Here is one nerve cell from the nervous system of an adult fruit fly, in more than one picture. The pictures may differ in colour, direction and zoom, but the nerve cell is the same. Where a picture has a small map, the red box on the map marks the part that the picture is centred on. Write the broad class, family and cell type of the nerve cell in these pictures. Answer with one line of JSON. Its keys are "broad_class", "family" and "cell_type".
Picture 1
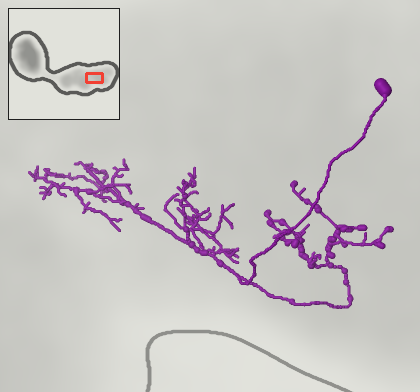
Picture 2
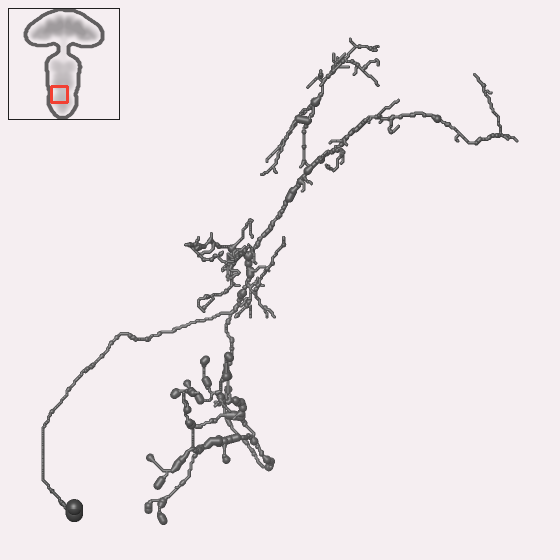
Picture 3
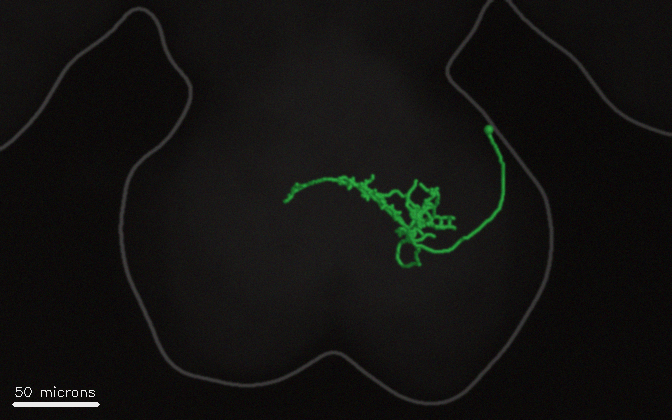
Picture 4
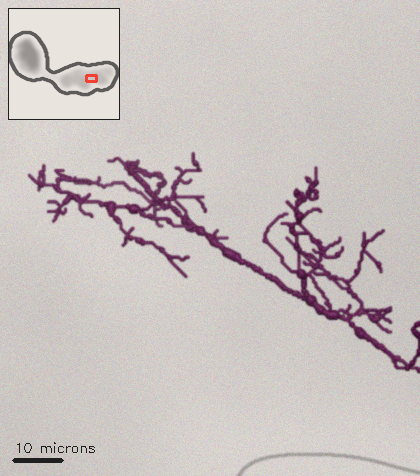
{"broad_class": "nerve-cord intrinsic neuron", "family": "hemilineage 09A", "cell_type": "IN09A042"}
